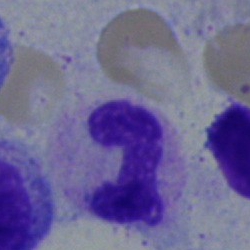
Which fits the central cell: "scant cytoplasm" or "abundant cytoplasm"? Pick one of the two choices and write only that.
Abundant cytoplasm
